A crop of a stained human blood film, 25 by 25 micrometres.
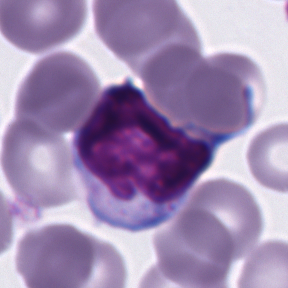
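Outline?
Irregular and angular, not round.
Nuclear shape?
Irregular, notch cut into lower edge.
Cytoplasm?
Pale grey-blue, darker blue at outer rim; no coarse granules.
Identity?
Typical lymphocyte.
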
